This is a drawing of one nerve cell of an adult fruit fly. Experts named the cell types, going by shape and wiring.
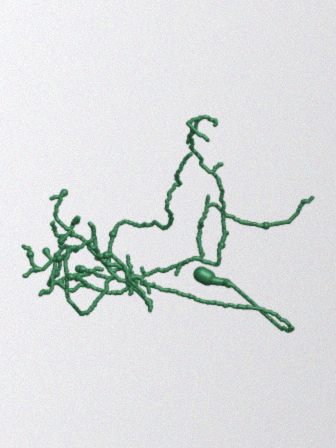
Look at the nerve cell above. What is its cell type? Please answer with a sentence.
The cell type is CB2064.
